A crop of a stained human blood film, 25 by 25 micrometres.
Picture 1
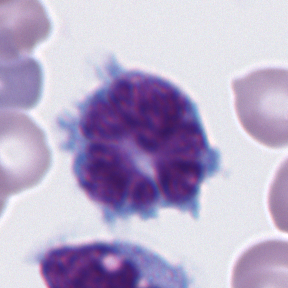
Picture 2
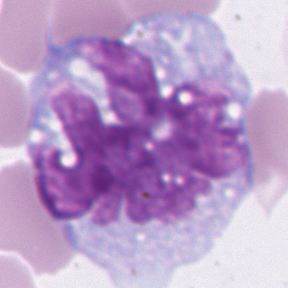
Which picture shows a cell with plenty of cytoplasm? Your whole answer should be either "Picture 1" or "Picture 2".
Picture 2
